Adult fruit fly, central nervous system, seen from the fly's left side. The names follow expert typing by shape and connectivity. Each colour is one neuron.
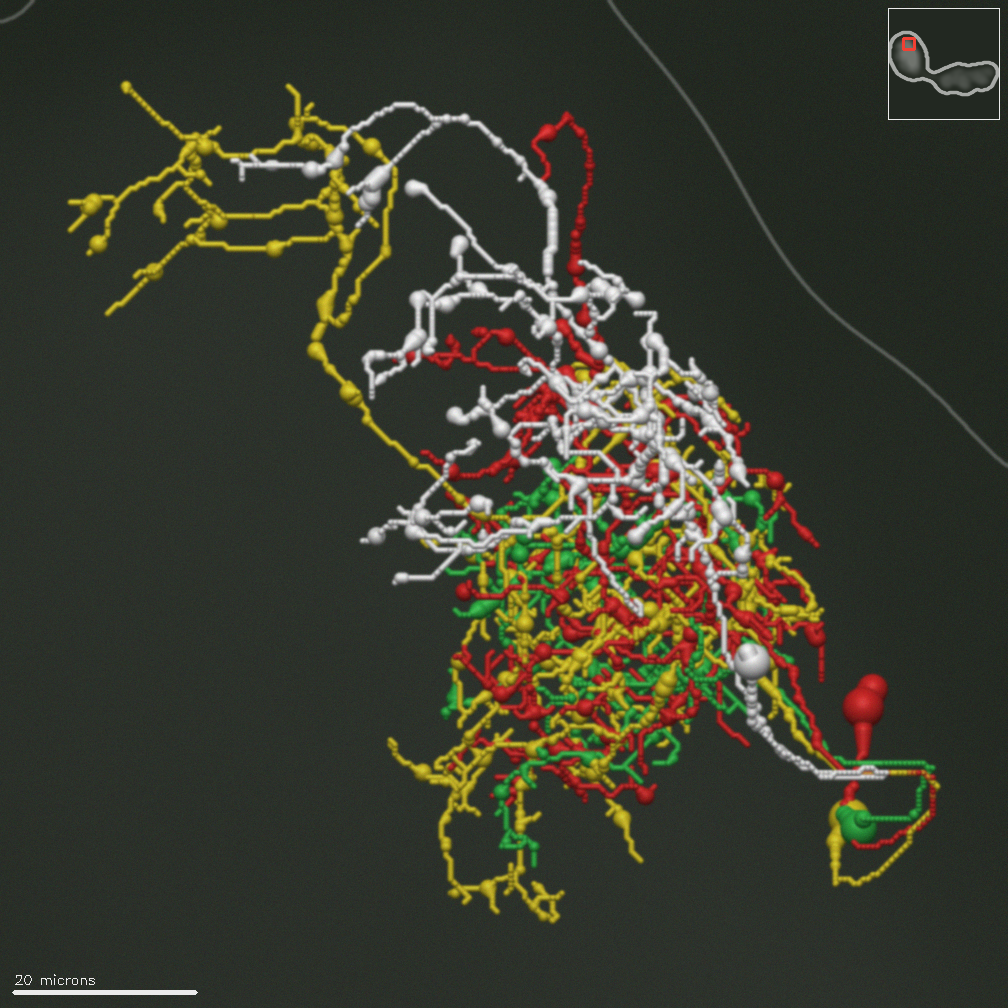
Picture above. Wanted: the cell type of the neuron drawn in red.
CB1981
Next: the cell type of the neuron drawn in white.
LHPV4a10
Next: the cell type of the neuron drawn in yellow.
CB3288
